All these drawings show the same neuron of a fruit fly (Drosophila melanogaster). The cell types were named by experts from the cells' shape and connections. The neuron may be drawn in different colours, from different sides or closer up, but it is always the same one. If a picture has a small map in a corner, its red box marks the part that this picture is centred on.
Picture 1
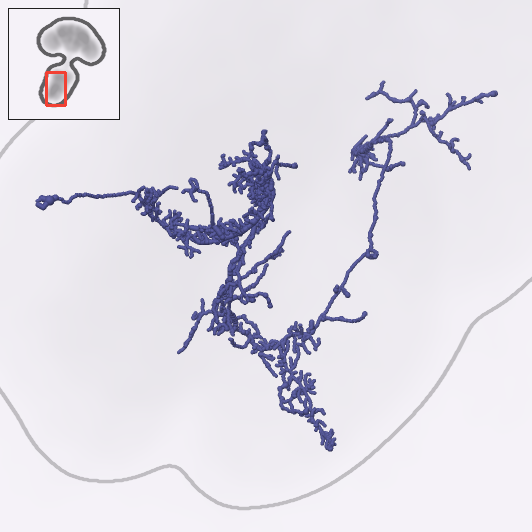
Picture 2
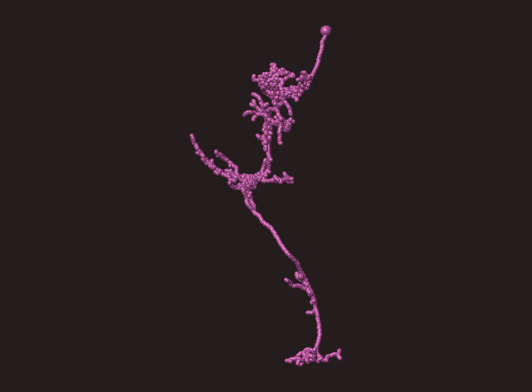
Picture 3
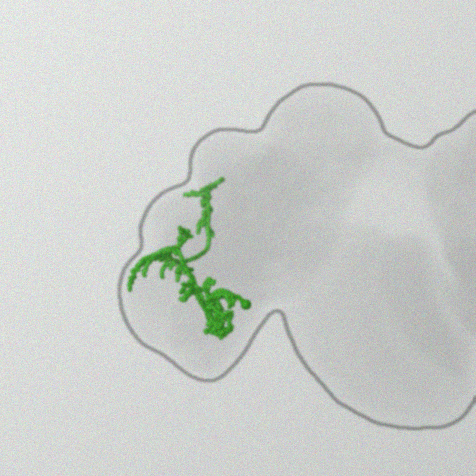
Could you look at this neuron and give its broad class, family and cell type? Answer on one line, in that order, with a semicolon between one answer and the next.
nerve-cord intrinsic neuron; hemilineage 01A; IN01A048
